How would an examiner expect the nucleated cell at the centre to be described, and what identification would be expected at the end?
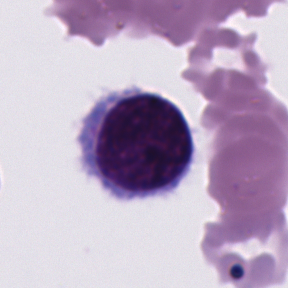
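Outline first: round overall. Next, the rim of cytoplasm, which is widest on the left side of the cell. Its outer edge is ragged, with fine irregular projections. Granules: none seen in the cytoplasm. This is a hairy cell.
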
